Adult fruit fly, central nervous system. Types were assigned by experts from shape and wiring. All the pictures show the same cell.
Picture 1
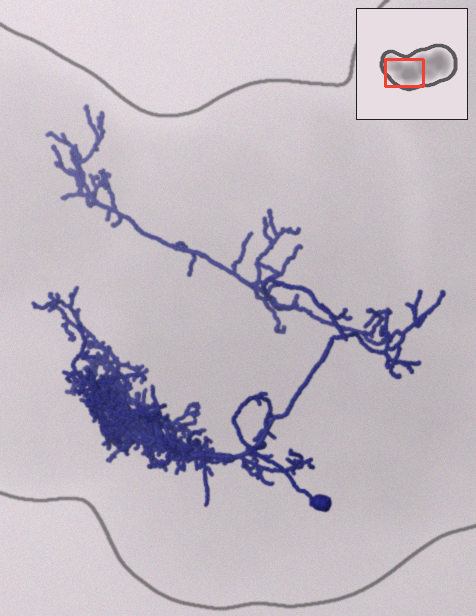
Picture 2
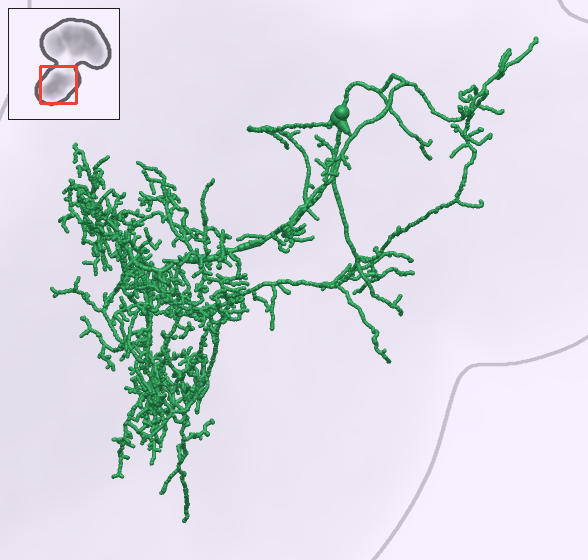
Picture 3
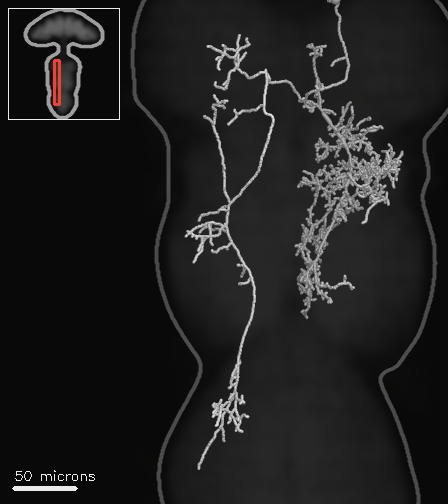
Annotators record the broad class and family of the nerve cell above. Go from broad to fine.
nerve-cord intrinsic neuron; hemilineage 07B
